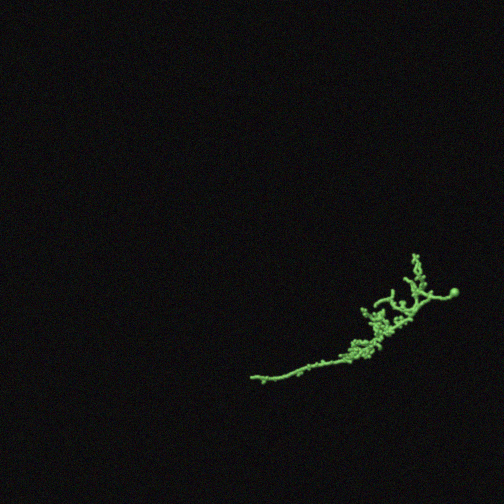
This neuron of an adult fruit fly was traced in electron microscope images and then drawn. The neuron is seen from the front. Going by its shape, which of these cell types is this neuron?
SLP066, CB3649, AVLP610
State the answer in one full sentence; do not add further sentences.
This neuron is included in the cell type CB3649.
